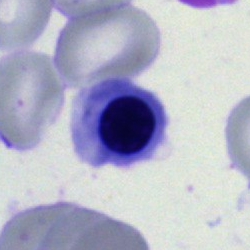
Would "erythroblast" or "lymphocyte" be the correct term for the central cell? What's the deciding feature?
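This cell is an erythroblast, not a lymphocyte. Its chromatin is very dark and densely clumped throughout the nucleus.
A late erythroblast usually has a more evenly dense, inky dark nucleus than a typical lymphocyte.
The nucleus lies off-centre toward the right, the cytoplasm is pale blue-violet, and the outline is roughly round with a slightly irregular, ragged edge.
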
